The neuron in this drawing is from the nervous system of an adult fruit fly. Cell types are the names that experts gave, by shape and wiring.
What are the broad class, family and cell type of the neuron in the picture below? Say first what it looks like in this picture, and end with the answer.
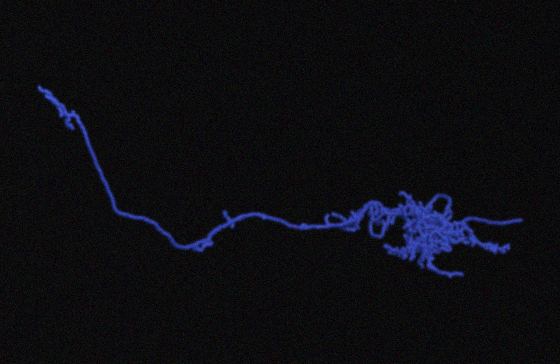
No cell body is drawn. The picture shows dozens of branch ends. This is an ascending neuron. The family is hemilineage 06A. The cell type is AN06A026.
